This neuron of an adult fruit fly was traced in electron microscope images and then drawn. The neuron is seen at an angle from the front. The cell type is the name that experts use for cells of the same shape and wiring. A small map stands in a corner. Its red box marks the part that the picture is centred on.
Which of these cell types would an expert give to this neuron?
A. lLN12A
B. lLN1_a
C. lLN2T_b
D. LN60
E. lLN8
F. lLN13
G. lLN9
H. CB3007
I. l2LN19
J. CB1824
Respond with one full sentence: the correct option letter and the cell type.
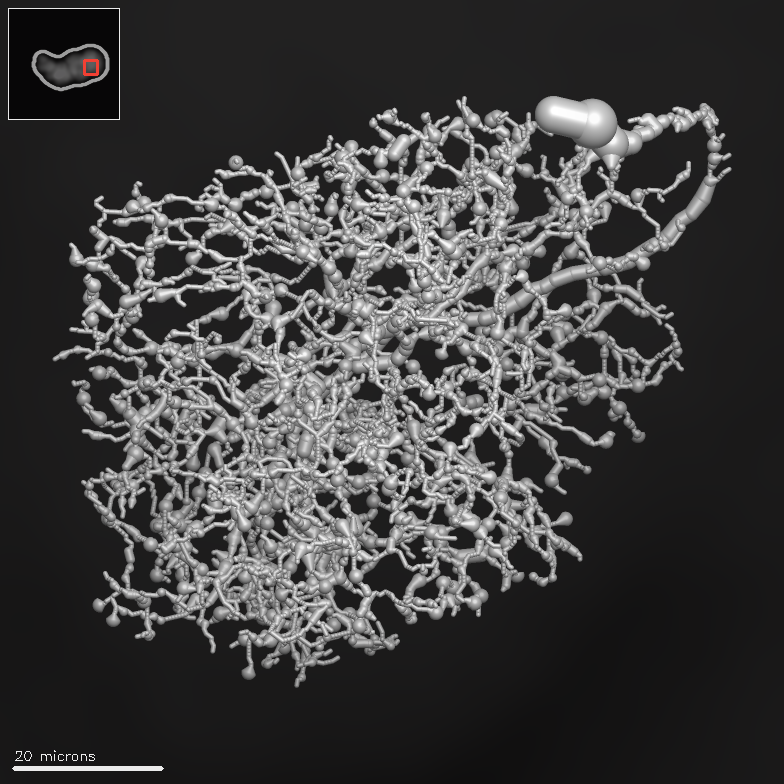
The neuron is of the lLN1_a cell type, which is option B.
